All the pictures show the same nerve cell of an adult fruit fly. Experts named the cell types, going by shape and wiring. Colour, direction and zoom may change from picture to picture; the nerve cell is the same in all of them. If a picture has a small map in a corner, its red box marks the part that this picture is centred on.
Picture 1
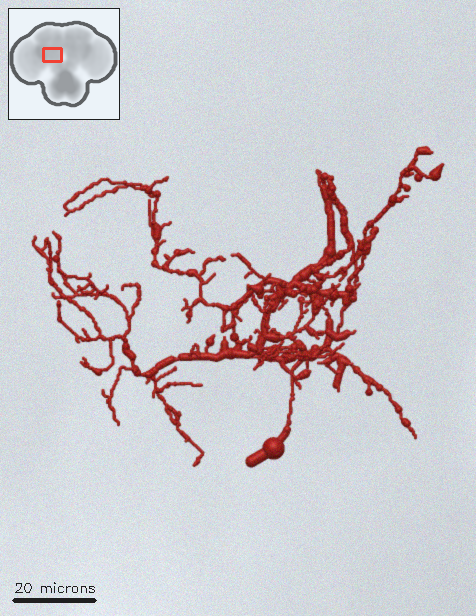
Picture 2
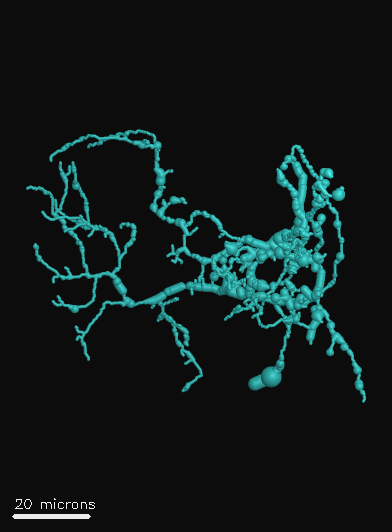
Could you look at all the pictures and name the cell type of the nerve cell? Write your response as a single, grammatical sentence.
As a matter of cell type, the nerve cell is PS352.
